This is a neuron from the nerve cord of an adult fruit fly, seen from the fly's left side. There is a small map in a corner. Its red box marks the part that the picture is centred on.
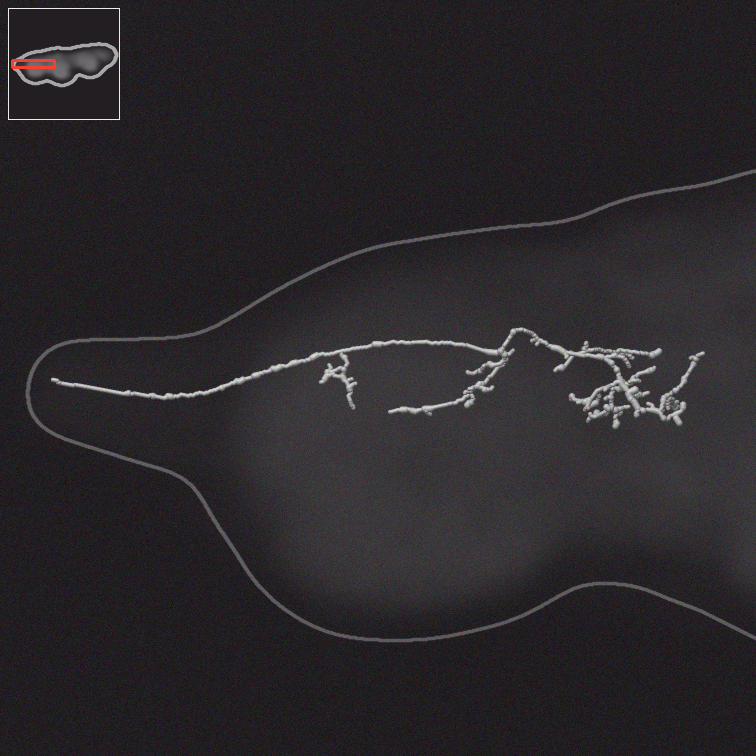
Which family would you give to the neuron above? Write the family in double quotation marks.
"DNpe"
